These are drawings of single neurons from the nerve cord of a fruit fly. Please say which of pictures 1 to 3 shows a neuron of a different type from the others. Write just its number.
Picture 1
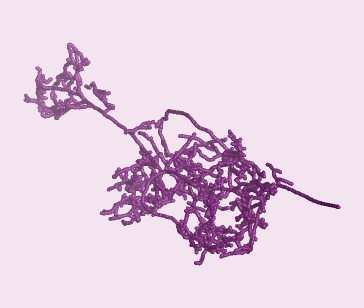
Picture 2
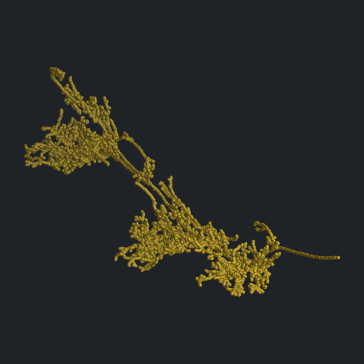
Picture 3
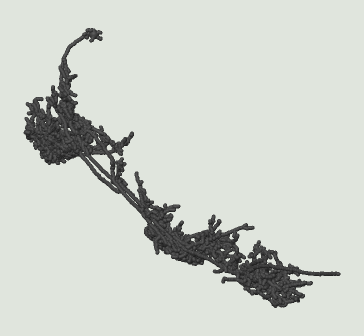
1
